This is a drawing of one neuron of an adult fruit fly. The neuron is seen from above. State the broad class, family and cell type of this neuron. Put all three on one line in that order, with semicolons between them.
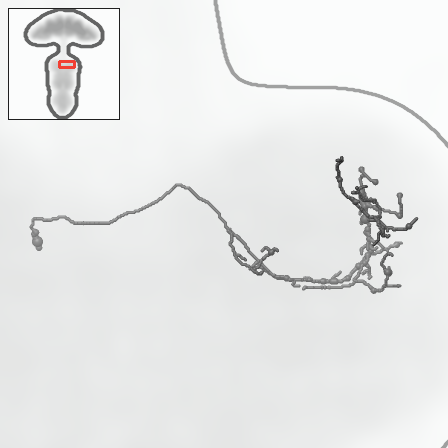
nerve-cord intrinsic neuron; hemilineage 14A; IN14A102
